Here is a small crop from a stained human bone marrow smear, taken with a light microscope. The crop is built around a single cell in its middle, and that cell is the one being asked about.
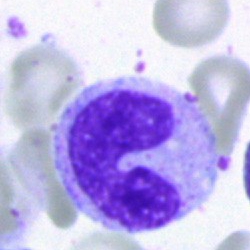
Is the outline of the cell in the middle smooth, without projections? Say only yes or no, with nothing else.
Yes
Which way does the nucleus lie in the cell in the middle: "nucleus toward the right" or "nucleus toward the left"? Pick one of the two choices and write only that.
Nucleus toward the left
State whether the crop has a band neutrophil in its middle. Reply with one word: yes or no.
yes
